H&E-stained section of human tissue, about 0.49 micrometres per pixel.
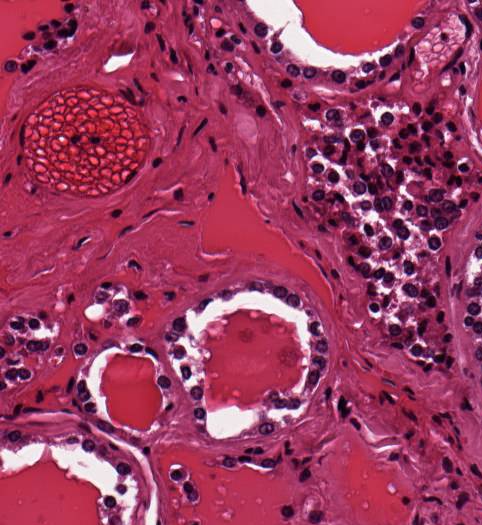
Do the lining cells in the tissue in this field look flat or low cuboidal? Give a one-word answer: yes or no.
Yes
